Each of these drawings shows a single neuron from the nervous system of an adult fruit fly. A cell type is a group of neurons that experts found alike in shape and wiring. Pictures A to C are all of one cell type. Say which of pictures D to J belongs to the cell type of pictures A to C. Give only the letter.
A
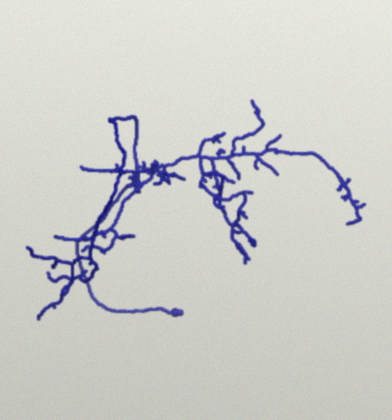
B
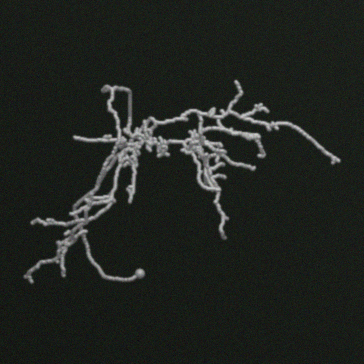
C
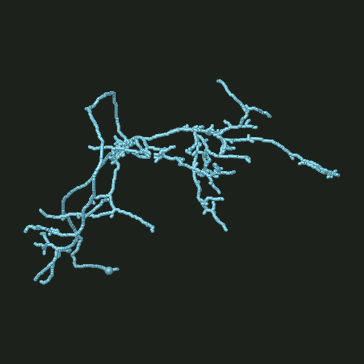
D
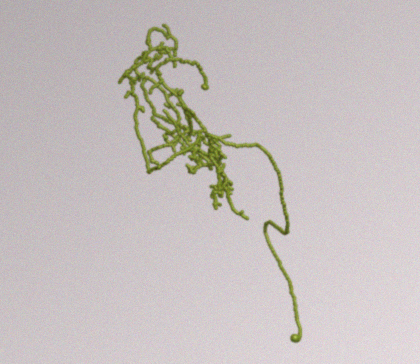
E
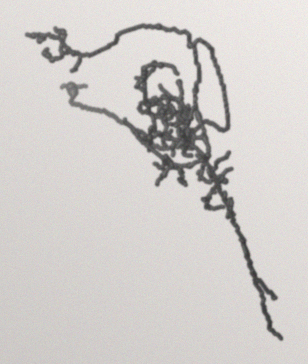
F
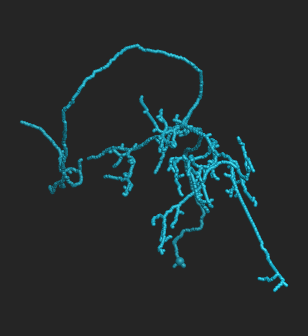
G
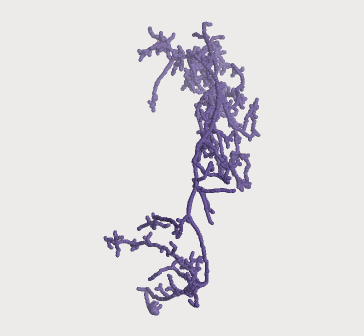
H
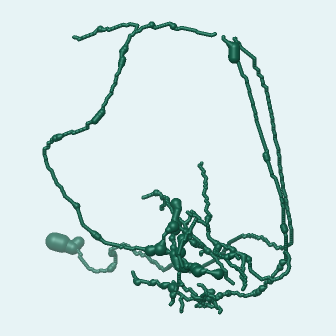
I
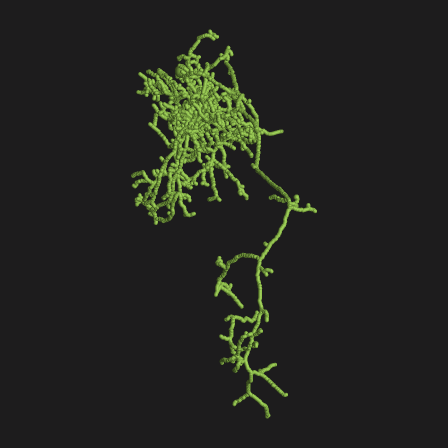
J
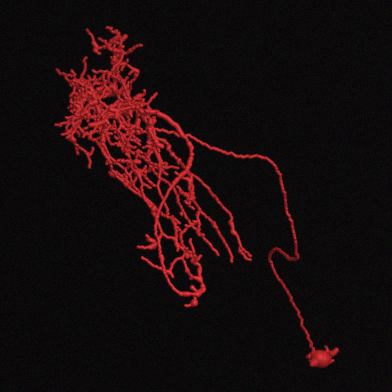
F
